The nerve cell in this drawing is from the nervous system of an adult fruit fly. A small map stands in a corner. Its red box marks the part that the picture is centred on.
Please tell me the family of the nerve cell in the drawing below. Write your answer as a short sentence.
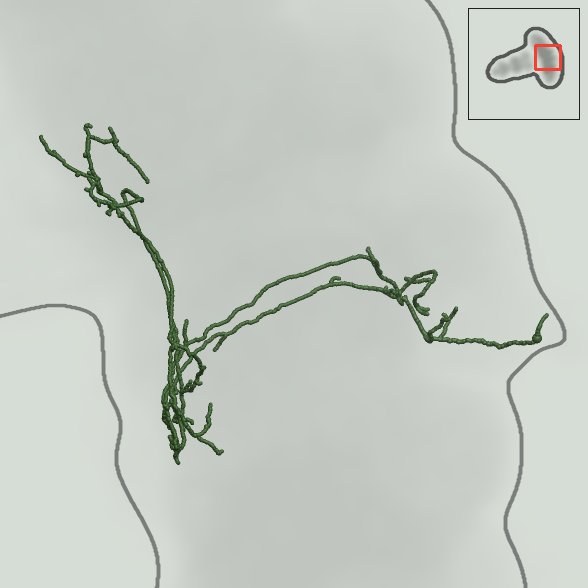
The family is aDT.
